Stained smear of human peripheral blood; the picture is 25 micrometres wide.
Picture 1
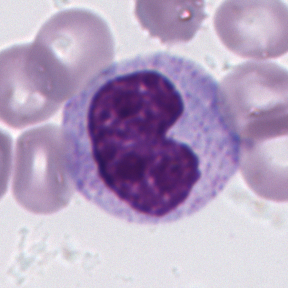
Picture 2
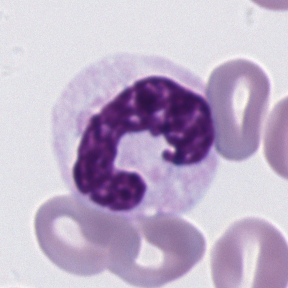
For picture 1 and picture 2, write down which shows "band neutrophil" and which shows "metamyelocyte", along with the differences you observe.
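Picture 1 shows the metamyelocyte, and picture 2 the band neutrophil. In picture 1, I see a round, smooth outline without surface projections, about 16 micrometres across. Its nucleus, about 13 by 9 micrometres and filling about 50% of the cell's area, has a deep notch on the right side that gives it a kidney-like shape.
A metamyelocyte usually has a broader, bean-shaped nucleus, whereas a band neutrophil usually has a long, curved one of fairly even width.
Turning to picture 2, the nucleus bends into a C whose opening faces the lower right, and it stays one continuous band, not split into lobes by thin strands.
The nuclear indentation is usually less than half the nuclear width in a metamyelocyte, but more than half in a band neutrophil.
The cytoplasm differs as well: pale greyish-blue and dusted with many fine, faint purplish granules in picture 1, abundant and pale pinkish-lilac with fine, faint pinkish granules in picture 2.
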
